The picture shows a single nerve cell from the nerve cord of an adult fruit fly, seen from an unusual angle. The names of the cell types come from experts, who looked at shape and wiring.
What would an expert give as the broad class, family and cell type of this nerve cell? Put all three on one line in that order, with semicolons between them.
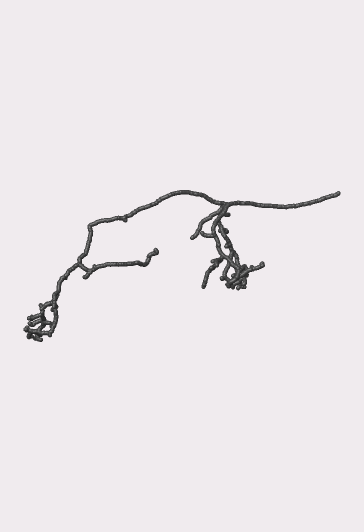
descending neuron; DNg; DNg63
